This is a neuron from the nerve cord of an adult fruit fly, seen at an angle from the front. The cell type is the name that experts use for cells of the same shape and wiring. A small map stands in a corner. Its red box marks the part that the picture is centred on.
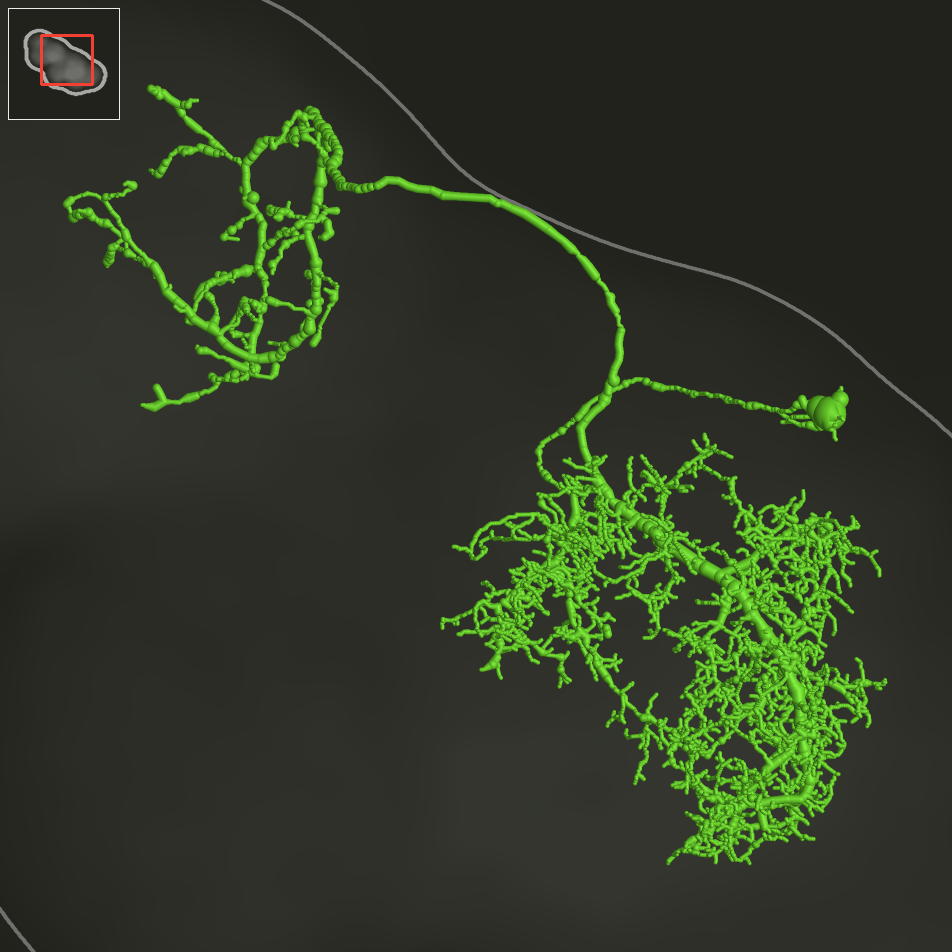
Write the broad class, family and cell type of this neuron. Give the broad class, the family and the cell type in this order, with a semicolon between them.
nerve-cord intrinsic neuron; hemilineage 19A; IN19A006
